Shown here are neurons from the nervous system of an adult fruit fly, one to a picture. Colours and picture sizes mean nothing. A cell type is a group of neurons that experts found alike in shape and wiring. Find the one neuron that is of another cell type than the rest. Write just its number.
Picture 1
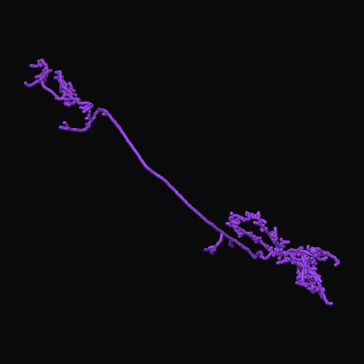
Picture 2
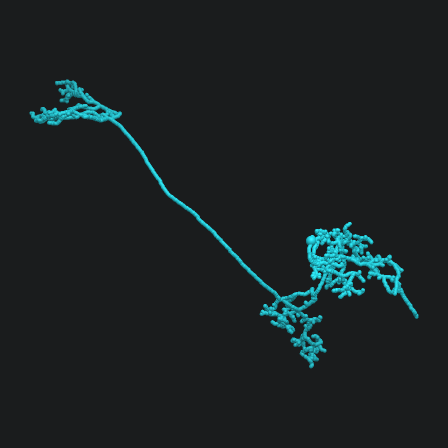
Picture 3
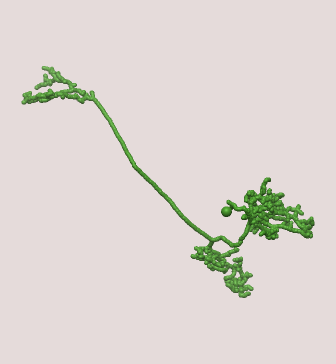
1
